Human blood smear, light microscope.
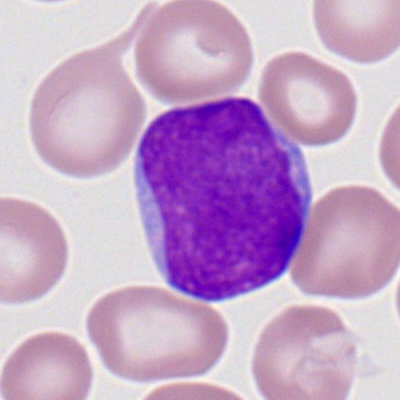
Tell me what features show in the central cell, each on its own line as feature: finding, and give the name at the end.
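Nucleus: single unlobed mass
Cytoplasm amount: scant, with the nucleus filling most of the cell
Cytoplasm colour: pale blue
Cytoplasmic rim: widest on the left side
Cell type: myeloblast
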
